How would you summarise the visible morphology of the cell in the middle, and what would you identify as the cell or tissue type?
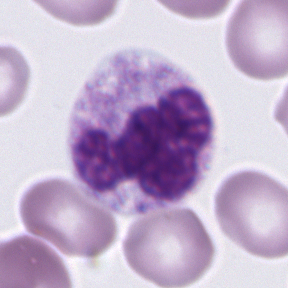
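Its chromatin is dark purple and coarsely clumped. There's more cytoplasm sitting above the nucleus than below it, and it's a pale pinkish-lilac. Fine violet-pink granules are scattered all through that cytoplasm. That one's a segmented neutrophil.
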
